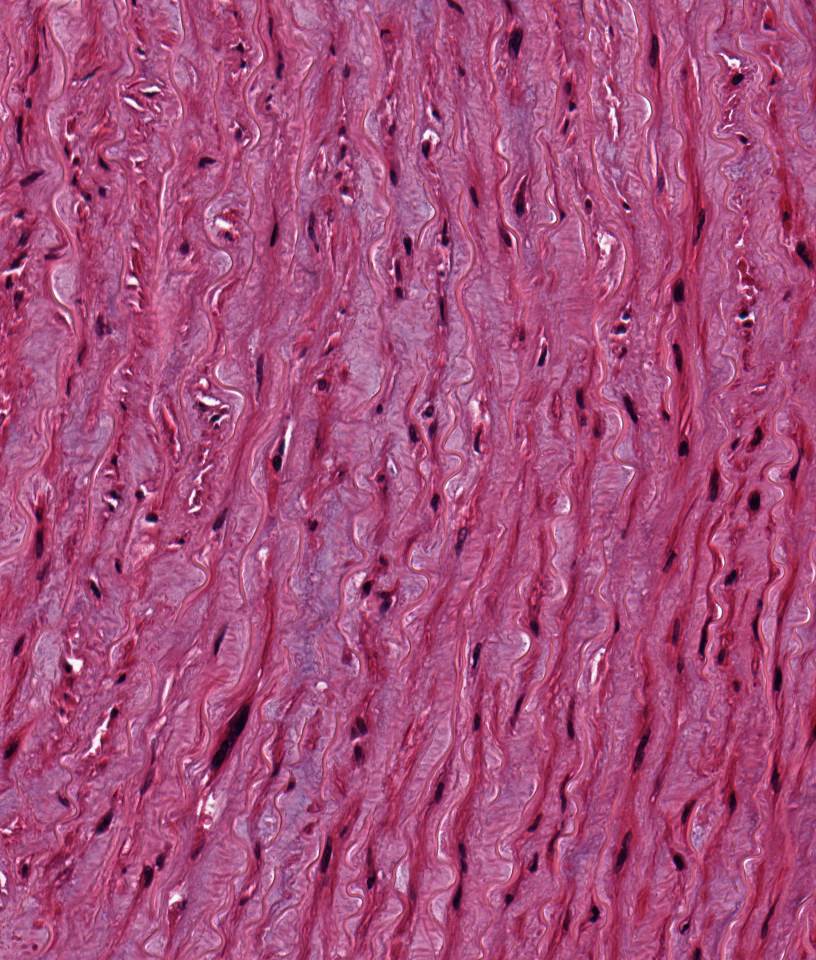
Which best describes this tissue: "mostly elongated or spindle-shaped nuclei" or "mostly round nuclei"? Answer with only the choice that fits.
Mostly elongated or spindle-shaped nuclei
